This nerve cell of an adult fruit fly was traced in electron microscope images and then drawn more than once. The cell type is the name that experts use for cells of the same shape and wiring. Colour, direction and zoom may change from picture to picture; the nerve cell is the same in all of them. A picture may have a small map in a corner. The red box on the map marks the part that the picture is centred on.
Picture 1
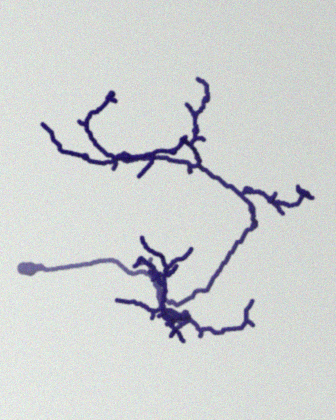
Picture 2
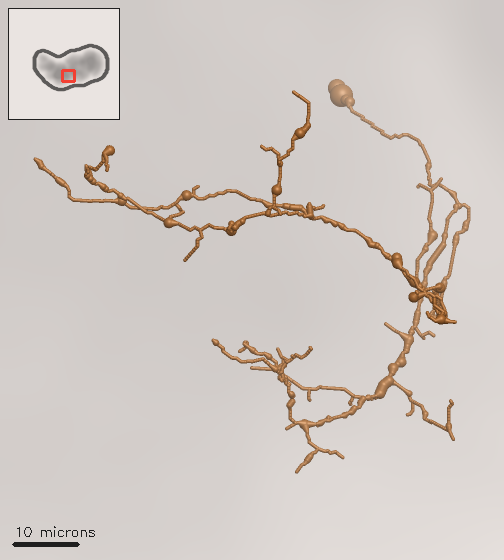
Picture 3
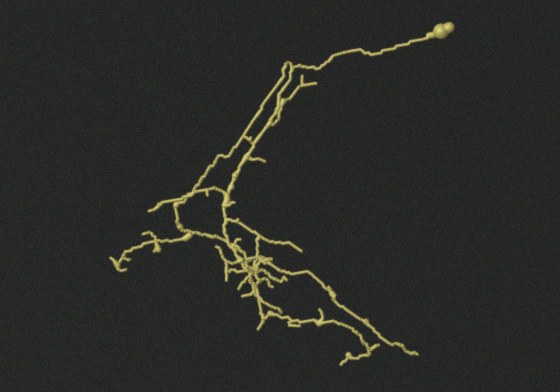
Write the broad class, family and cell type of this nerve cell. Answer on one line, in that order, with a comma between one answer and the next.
nerve-cord intrinsic neuron, hemilineage 20A.22A, IN20A.22A092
